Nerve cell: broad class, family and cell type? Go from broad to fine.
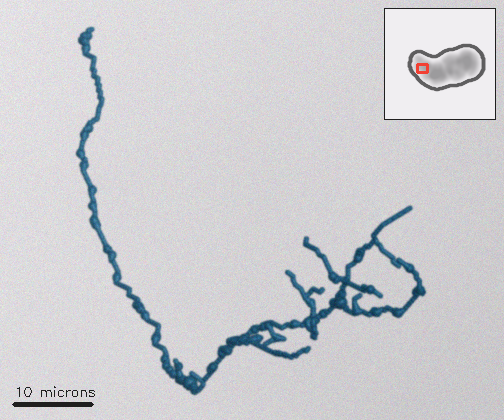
sensory neuron entering the nerve cord; class gustatory; LgLG1a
